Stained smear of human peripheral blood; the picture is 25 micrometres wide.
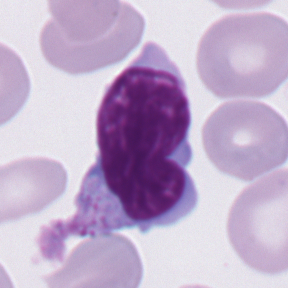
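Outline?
Irregular, drawn out into a tapering tail at the lower left; cell about 18 by 11 micrometres.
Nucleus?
About 13 by 8 micrometres, filling about 70% of the cell's area; a notch on the right side divides it into a larger upper lobe and a smaller lower lobe.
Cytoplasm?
Pale lilac-grey; fine pink-purple granules confined to the lower-left part.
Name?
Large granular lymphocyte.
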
